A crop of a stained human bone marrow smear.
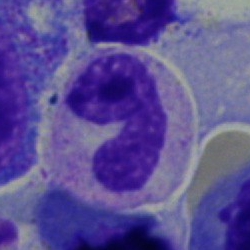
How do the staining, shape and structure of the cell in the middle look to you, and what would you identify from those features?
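The nucleus is curved into a kidney-like shape, its indentation opening toward the left. Its chromatin is dark purple and clumped, with small paler patches. Abundant pale pinkish-lilac cytoplasm contains fine scattered pinkish-violet granules. The cell is a band neutrophil.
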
